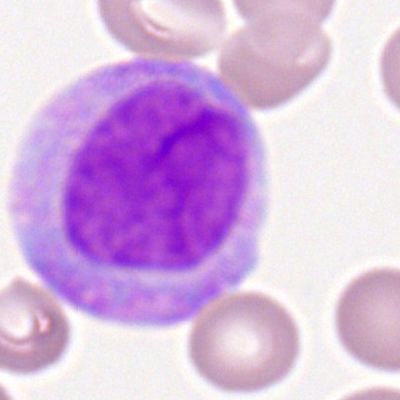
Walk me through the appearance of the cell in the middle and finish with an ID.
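The cell has a round, smooth outline. Its chromatin is finely granular rather than coarsely clumped. The rim of cytoplasm is wider on the lower left than on the upper right, and fine pinkish-purple granules are scattered within it. This cell is a monocyte.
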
